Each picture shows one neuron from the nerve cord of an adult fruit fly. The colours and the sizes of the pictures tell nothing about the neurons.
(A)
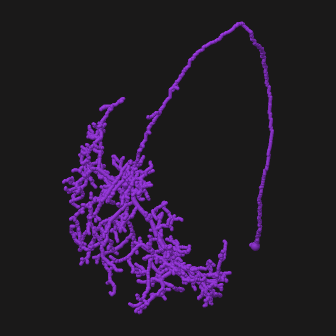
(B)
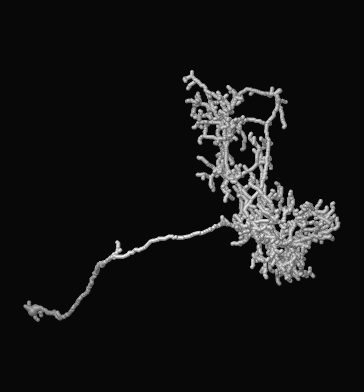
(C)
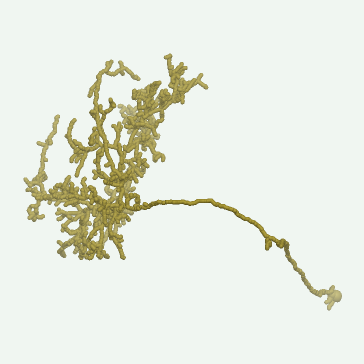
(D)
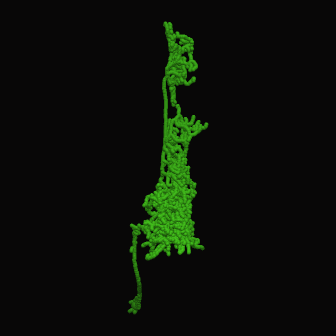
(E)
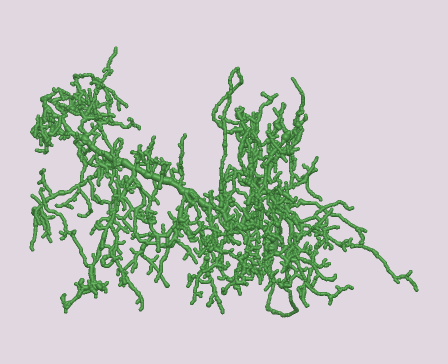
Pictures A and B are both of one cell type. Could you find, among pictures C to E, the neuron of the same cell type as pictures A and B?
Picture C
